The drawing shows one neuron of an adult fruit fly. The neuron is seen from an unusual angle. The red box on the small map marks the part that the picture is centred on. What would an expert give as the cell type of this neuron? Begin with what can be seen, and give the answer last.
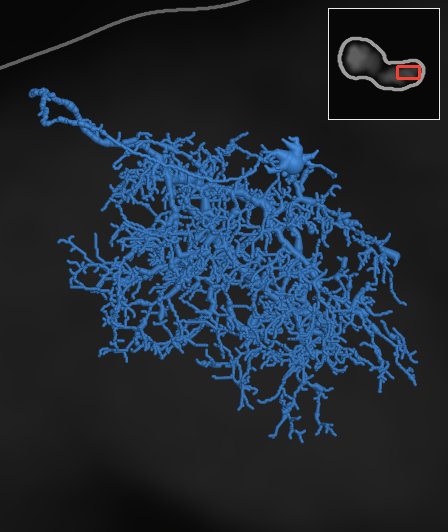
The picture shows more than a hundred branch ends. In this view it is about as wide as it is tall. Its broad class is nerve-cord intrinsic neuron. The cell type is IN19B012.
